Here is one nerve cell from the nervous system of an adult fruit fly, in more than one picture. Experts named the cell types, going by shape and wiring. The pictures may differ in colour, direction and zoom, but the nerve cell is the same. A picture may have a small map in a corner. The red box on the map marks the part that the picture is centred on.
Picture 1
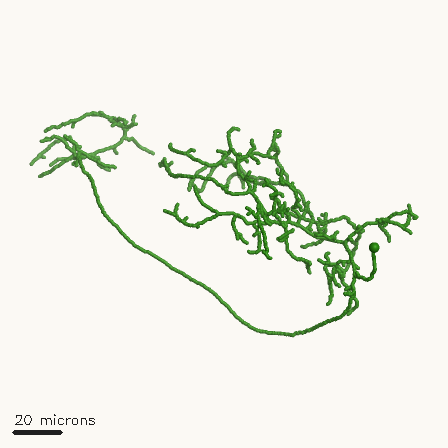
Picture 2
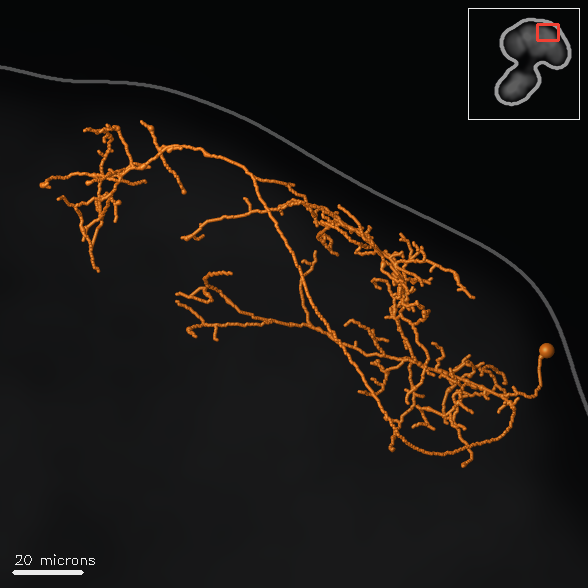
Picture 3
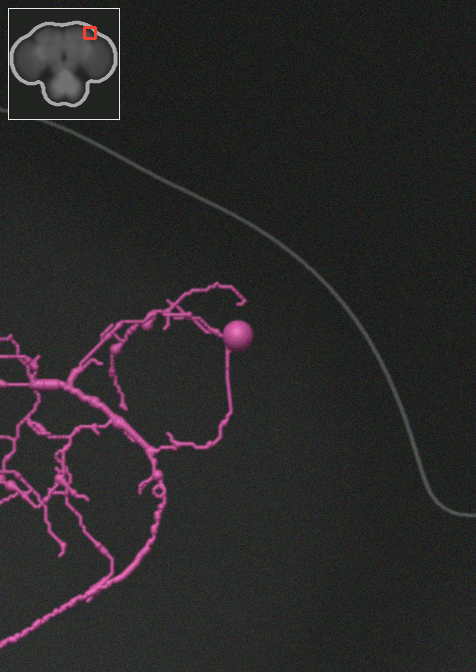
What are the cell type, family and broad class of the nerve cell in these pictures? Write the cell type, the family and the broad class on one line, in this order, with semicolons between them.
CB3357; hemilineage LHl2_dorsal; central-brain intrinsic neuron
